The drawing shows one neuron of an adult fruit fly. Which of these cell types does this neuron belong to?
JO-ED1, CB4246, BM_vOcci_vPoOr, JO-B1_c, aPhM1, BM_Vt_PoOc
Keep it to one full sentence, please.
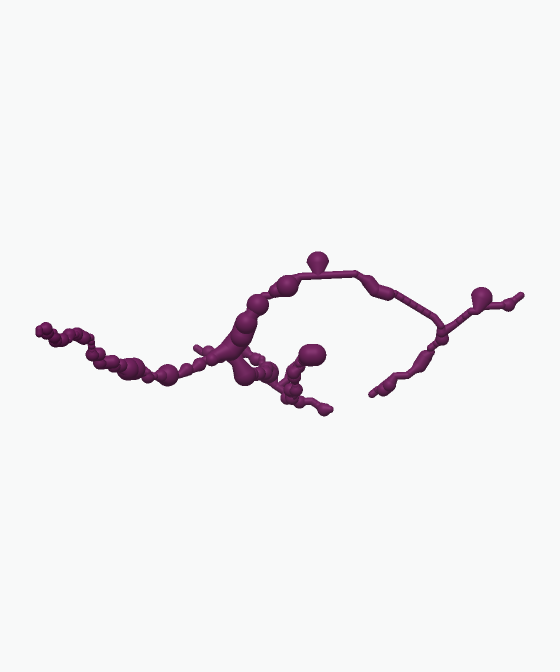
The cell type this neuron represents is BM_vOcci_vPoOr.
